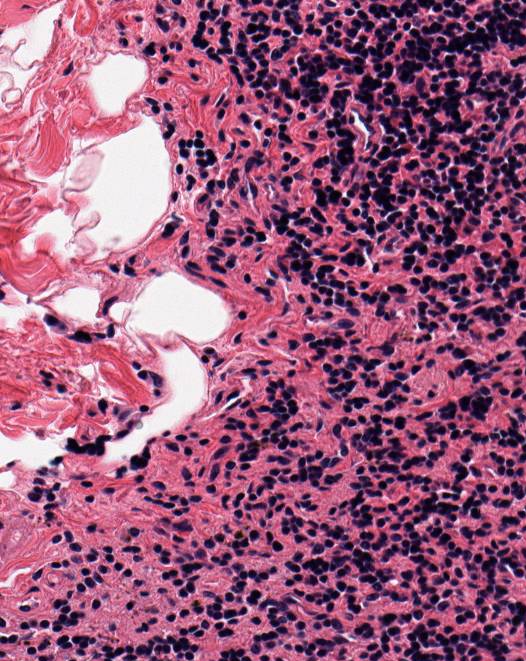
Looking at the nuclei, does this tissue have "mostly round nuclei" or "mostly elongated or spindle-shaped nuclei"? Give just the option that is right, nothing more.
Mostly round nuclei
